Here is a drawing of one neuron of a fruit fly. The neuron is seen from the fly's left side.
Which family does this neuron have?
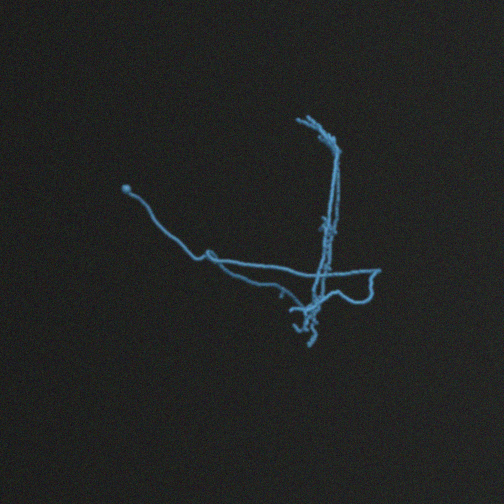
hemilineage WEDd2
